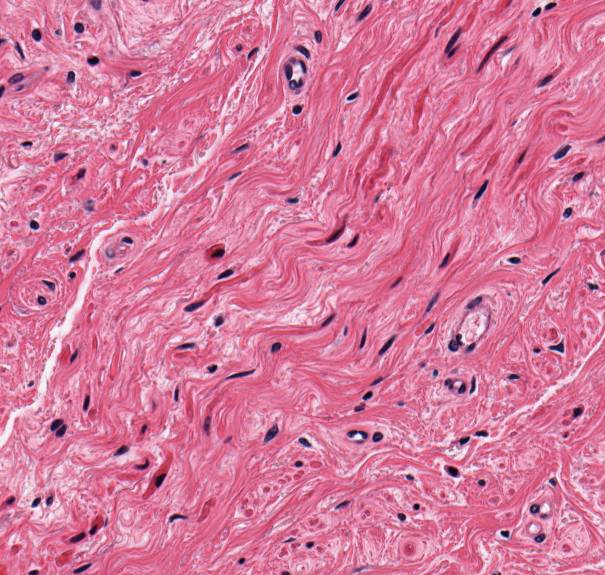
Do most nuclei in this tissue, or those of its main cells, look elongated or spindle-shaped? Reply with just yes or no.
Yes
